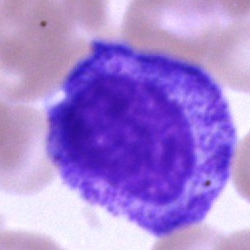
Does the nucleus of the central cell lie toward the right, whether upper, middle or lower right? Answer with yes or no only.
No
